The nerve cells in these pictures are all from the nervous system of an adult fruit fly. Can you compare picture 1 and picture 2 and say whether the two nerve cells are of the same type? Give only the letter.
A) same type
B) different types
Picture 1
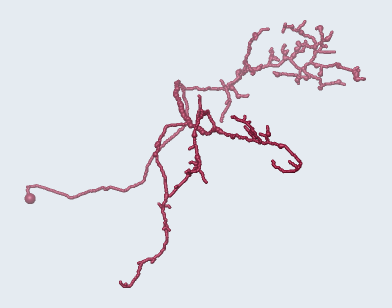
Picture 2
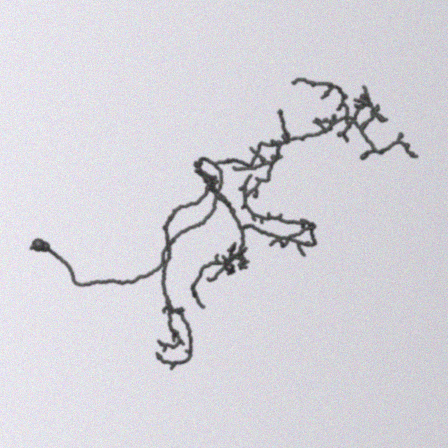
A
